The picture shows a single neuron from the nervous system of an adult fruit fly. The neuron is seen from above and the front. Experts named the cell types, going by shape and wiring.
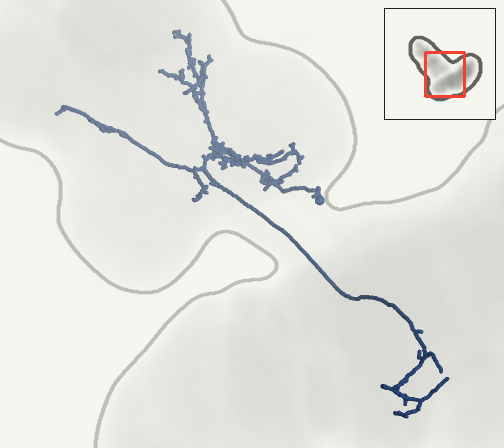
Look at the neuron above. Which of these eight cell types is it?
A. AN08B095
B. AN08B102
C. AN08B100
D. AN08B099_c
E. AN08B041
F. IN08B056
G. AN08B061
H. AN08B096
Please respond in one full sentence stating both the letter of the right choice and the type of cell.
Option H, namely AN08B096, is the cell type of the neuron.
